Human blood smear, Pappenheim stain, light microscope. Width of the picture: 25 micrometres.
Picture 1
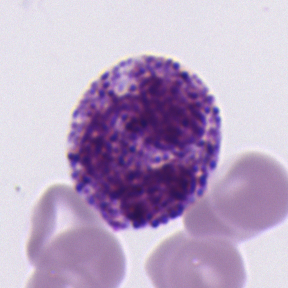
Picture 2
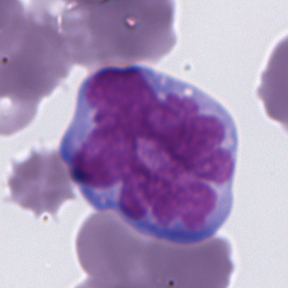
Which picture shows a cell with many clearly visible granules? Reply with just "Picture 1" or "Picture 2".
Picture 1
